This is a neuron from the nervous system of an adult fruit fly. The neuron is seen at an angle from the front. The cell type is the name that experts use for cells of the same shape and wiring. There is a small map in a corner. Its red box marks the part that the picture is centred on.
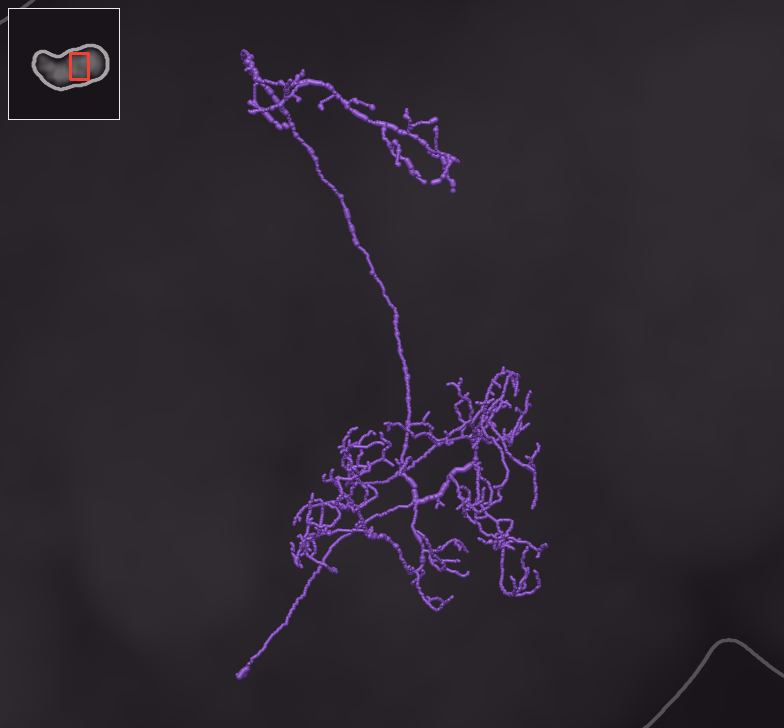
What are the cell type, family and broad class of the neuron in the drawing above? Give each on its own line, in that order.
M_lvPNm25
hemilineage ALlv1
central-brain intrinsic neuron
